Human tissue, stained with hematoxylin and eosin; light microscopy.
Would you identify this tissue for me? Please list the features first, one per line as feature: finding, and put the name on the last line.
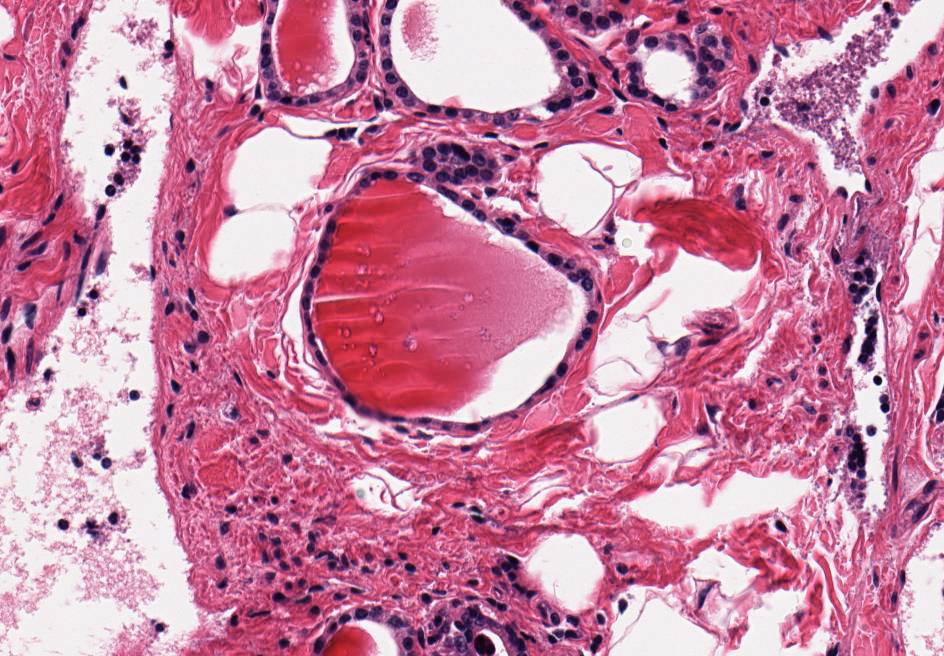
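Central unit: large, rounded, duct-like, filled with pink material
Lining: thin layer of flattened to cuboidal cells
Upper units: smaller, tubular, cuboidal-lined, some with pink contents
Stroma: pink, collagenous, scattered spindle-shaped nuclei
Name: thyroid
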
